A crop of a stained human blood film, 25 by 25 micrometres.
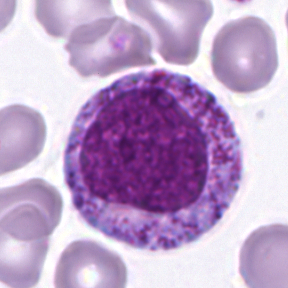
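Myelocyte at the centre of this blood smear: its nucleus sits off-centre toward the upper left, so the cytoplasm forms a wider rim at the bottom and right. That cytoplasm is a pale bluish-lilac, with many purple-red granules scattered throughout. Just below the nucleus there's a paler patch where the granules are fewer.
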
